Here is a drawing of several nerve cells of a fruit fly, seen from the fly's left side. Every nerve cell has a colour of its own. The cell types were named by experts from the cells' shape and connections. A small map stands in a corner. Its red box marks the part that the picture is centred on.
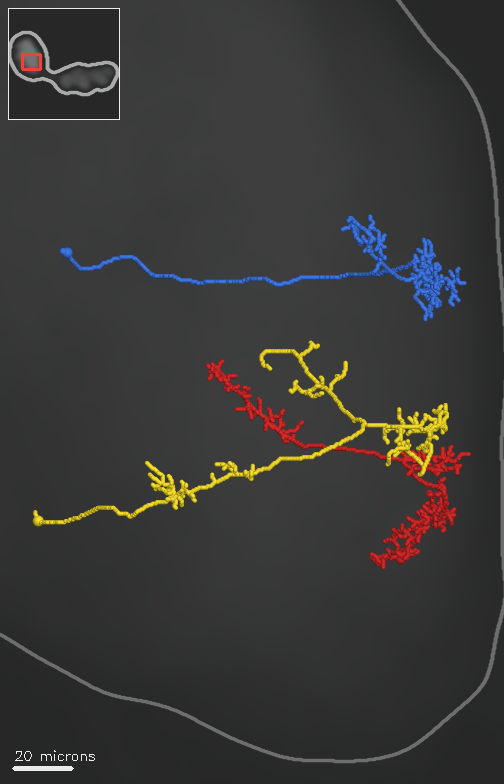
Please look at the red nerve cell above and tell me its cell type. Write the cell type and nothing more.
TmY5a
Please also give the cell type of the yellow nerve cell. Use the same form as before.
TmY4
